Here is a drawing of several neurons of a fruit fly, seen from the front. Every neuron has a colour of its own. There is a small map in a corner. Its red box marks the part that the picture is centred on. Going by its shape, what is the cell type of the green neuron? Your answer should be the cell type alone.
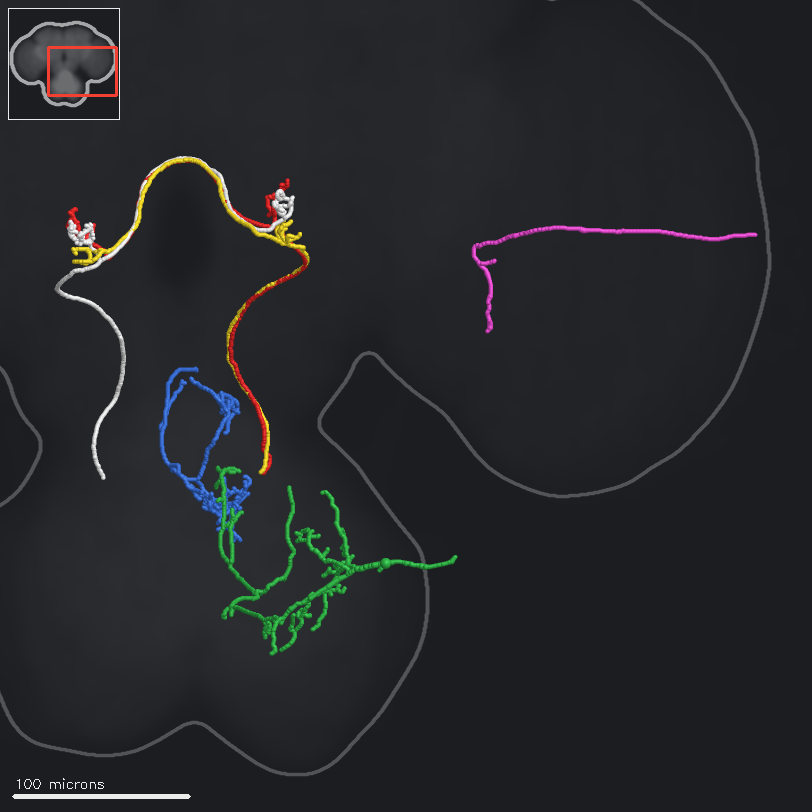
SNpp31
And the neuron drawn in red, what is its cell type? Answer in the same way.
ORN_VC1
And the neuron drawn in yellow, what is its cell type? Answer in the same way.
ORN_VA4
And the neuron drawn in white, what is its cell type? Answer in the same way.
ORN_VC2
